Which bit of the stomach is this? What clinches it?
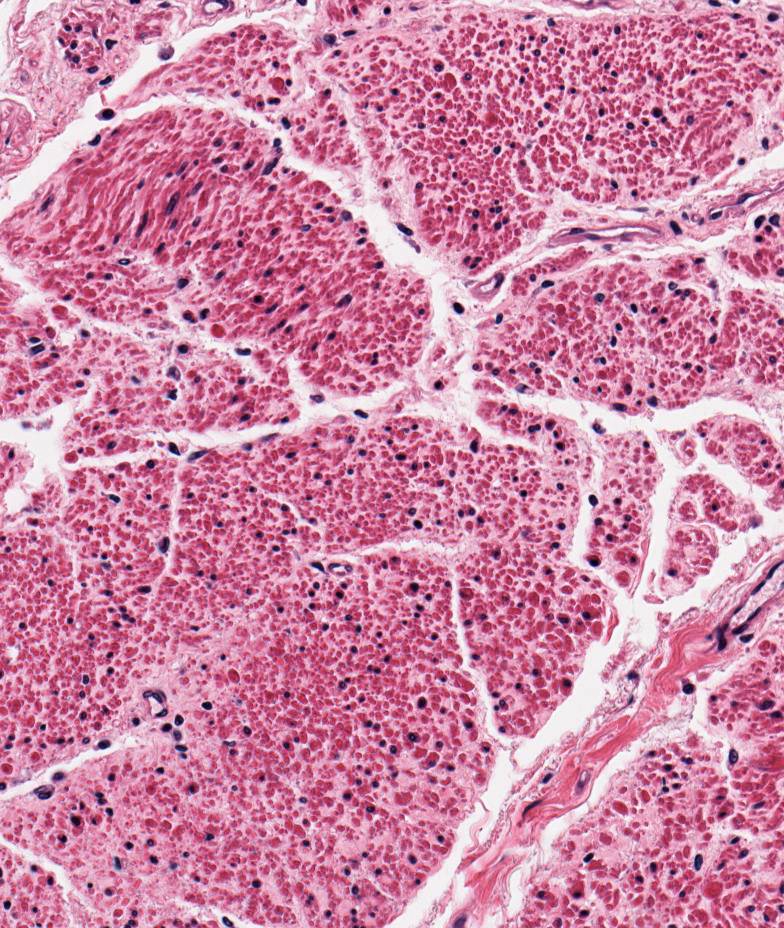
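The field shows smooth muscle. Its upper left bundle has cells cut lengthwise or obliquely, running diagonally.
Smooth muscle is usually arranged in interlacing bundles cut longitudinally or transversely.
At the lower right, a diagonal strip of denser, wavy pink collagen carries elongated dark nuclei.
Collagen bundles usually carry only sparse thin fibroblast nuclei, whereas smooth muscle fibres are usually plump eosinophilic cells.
Many bundles are parted by empty white clefts from shrinkage during processing. No epithelium is present.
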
